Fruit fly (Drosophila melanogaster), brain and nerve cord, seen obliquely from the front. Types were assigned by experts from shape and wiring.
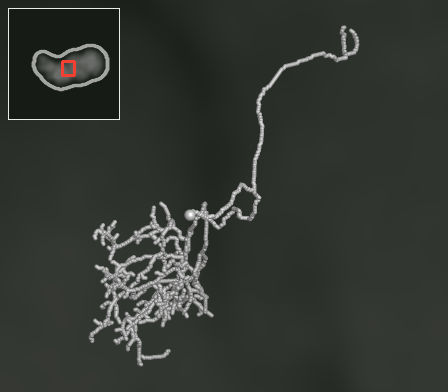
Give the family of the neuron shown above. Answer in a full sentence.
The family is LC.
